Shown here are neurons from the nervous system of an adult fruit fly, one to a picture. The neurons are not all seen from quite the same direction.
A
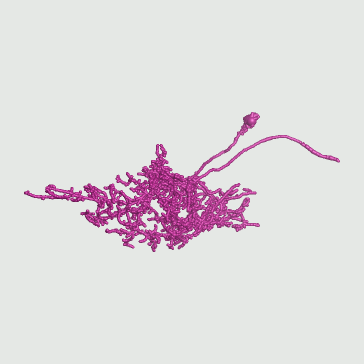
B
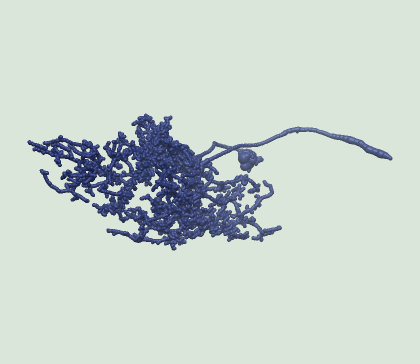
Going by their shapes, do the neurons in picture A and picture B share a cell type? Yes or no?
yes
